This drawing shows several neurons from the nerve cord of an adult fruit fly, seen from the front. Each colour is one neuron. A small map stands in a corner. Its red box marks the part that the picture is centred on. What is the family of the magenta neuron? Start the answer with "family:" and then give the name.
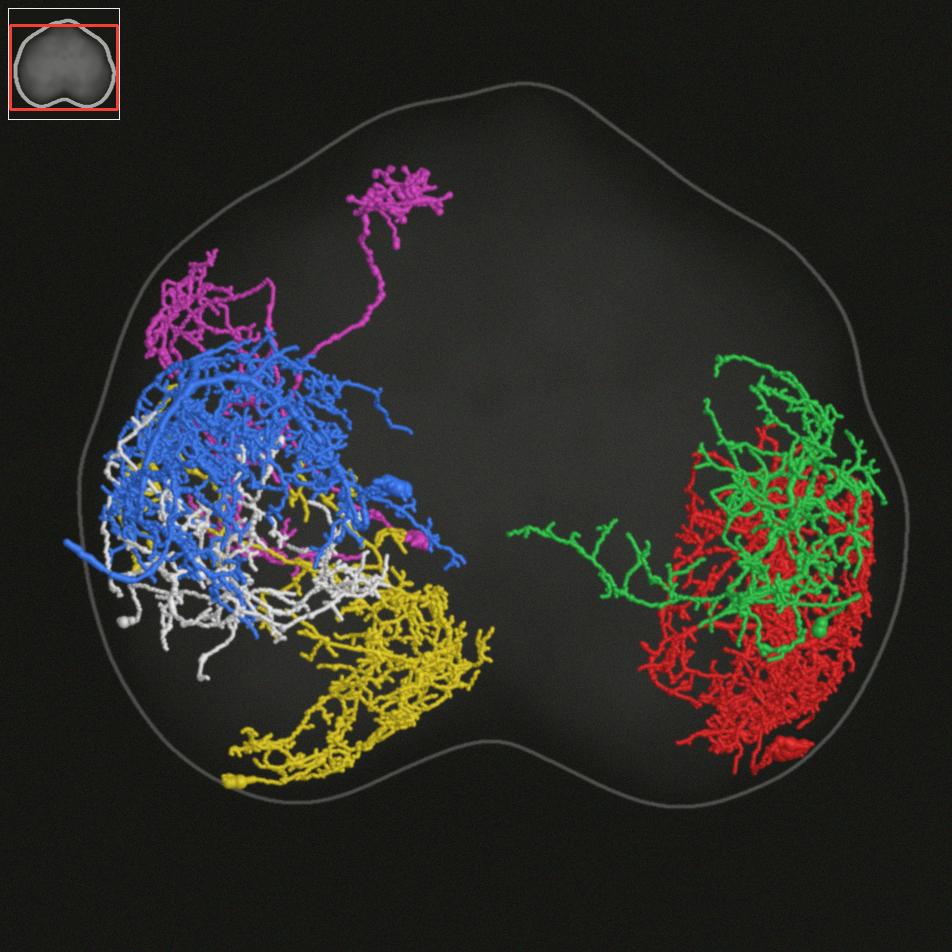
family: hemilineage 16B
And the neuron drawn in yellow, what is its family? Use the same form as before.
family: hemilineage 04B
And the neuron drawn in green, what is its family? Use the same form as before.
family: hemilineage 20A.22A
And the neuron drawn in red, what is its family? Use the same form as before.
family: hemilineage 13A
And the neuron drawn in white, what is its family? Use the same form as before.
family: hemilineage 20A.22A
